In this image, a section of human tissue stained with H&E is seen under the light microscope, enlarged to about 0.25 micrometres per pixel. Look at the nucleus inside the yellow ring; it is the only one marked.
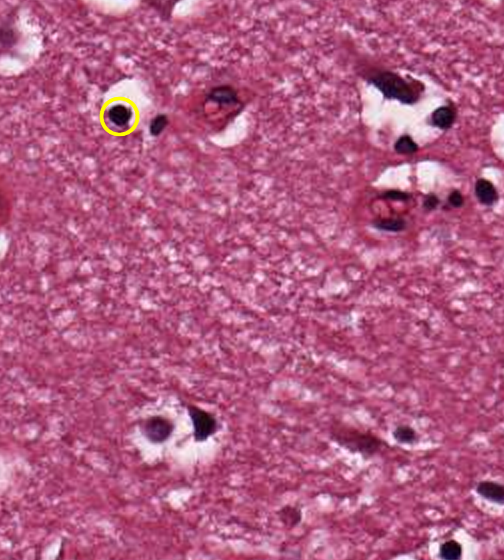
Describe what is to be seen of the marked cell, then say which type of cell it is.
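The nucleus is round, with a smooth, sharp outline. The nucleus sits in a clear, unstained space, and no pink cytoplasm can be made out around it. A second dark, slightly oval nucleus lies close beside it to the lower right, at the edge of the same clear space. Type of cell: oligodendrocyte.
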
